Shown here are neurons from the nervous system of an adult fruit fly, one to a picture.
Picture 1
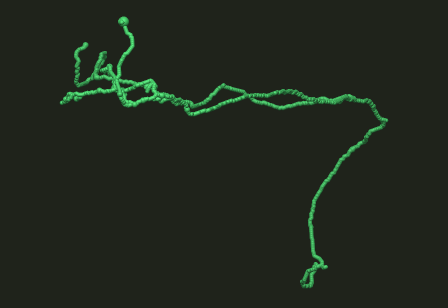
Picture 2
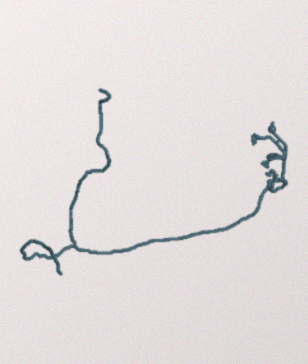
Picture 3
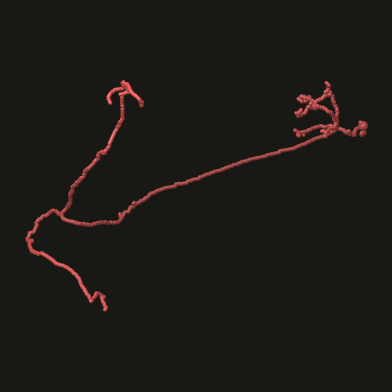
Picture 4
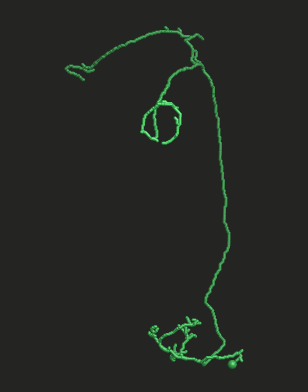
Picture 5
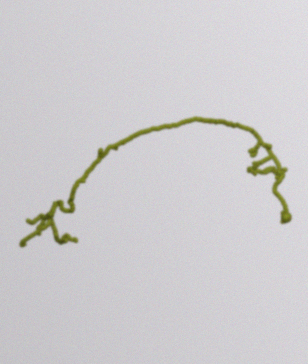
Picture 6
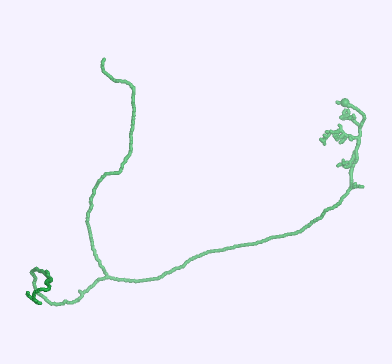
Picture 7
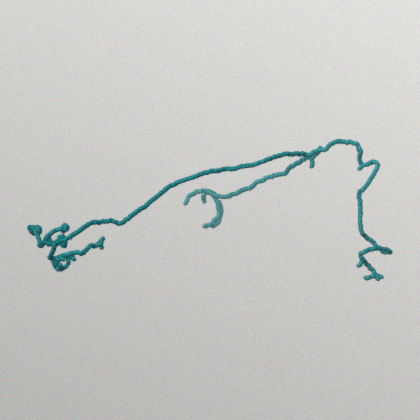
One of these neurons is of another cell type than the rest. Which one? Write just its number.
5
